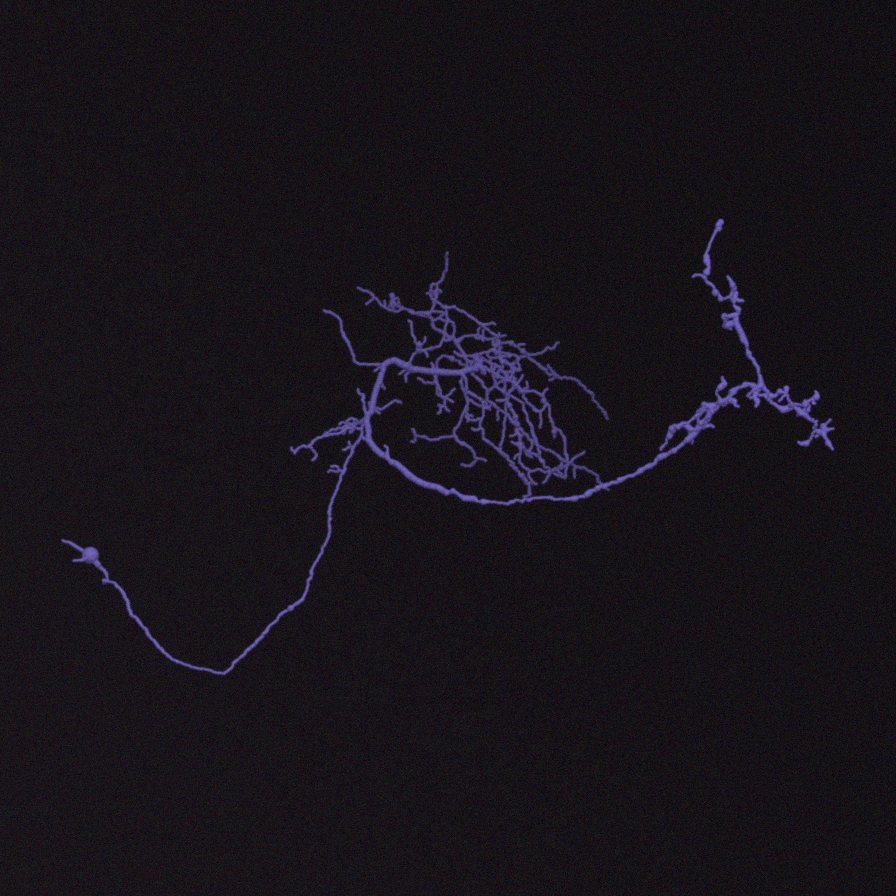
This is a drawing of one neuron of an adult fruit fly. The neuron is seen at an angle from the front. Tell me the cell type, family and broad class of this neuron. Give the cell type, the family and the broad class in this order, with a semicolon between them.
GNG358; hemilineage MX7; central-brain intrinsic neuron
